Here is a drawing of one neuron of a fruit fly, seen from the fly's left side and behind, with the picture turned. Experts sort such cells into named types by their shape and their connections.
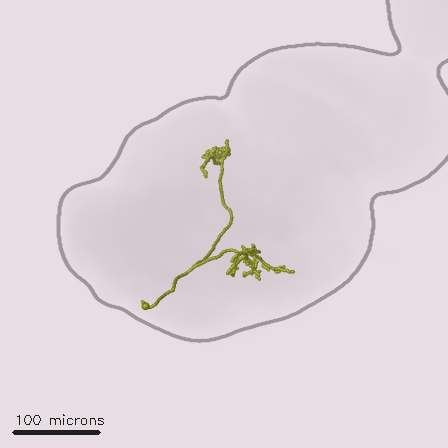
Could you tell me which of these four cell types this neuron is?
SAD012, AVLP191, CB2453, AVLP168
SAD012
